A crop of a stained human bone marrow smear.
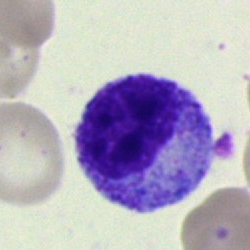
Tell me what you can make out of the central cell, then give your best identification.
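The central cell has a round, smooth outline. Its nucleus lies toward the upper left and takes up more than half of the cell. The chromatin is dark purple and coarsely clumped. This is a myelocyte.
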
